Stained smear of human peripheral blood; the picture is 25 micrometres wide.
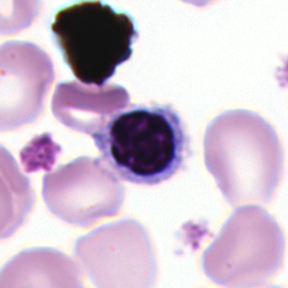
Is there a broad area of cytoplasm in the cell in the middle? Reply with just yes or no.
No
